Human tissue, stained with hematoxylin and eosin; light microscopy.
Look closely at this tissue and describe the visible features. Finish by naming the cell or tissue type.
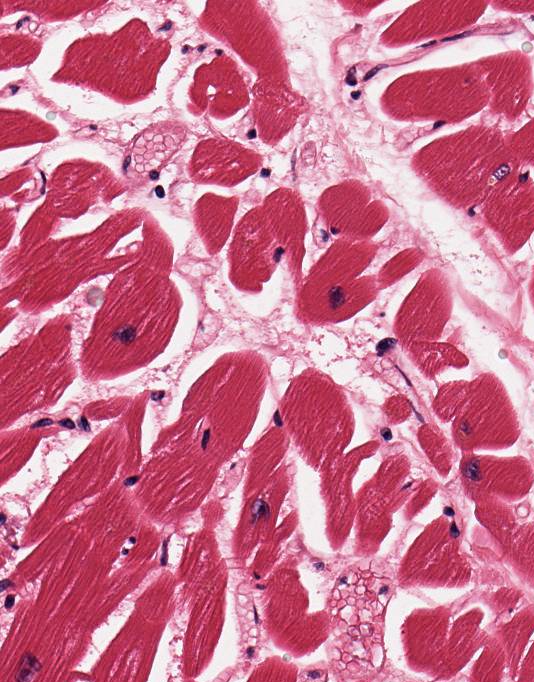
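Muscle fibres fill most of field, cut across, obliquely or lengthwise, running variously. Some central fibre nuclei large, dark, irregular, e.g. left centre. Interstitium: small clusters of clear, bubbly vacuolated cells, e.g. bottom centre, upper centre-left; scattered small dark elongated nuclei. Left ventricle of the heart.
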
